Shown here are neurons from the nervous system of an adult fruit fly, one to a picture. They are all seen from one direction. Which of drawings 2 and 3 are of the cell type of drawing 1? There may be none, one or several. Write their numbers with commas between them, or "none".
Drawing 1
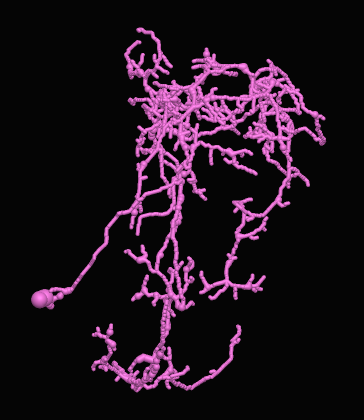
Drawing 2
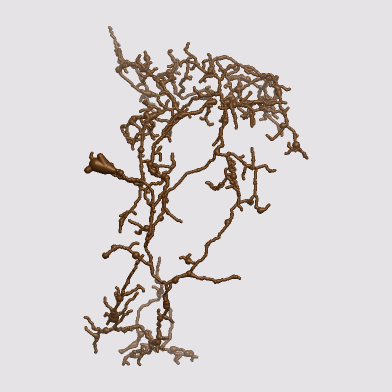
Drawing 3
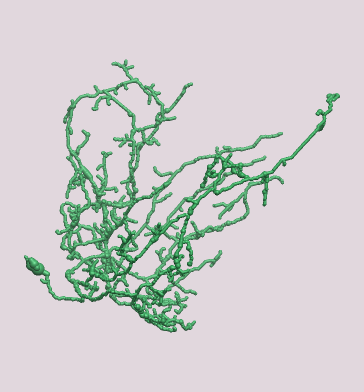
2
